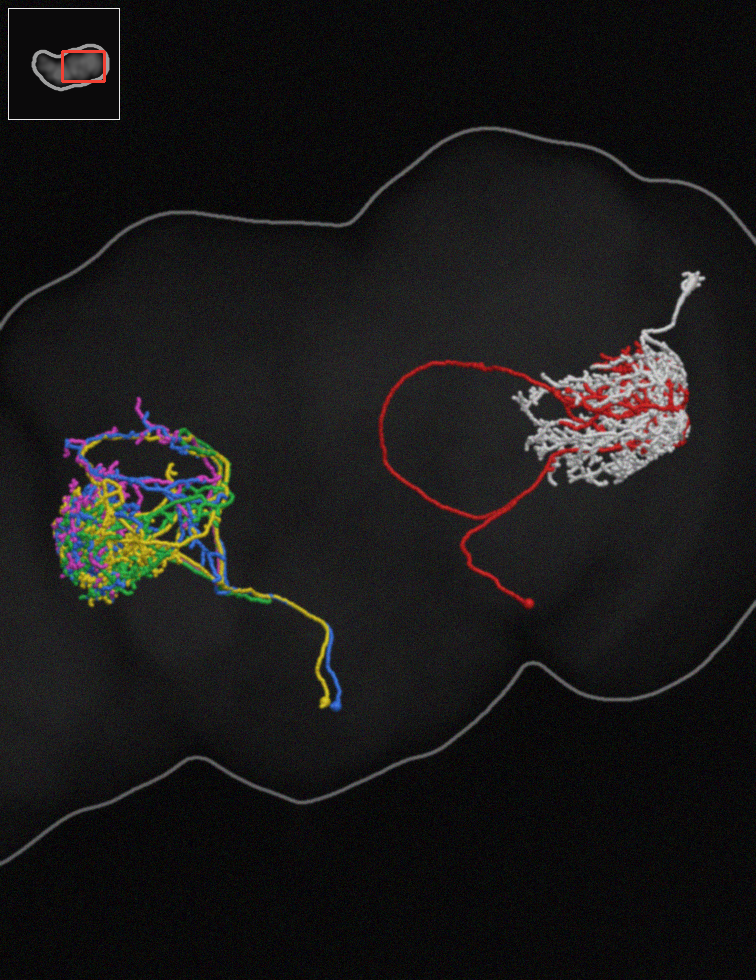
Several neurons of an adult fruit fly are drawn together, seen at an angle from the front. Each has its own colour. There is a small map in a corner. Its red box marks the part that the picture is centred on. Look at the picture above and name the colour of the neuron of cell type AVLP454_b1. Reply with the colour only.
blue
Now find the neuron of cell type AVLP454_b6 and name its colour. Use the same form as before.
yellow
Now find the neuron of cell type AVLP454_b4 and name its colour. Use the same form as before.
red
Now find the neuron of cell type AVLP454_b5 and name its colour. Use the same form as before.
green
